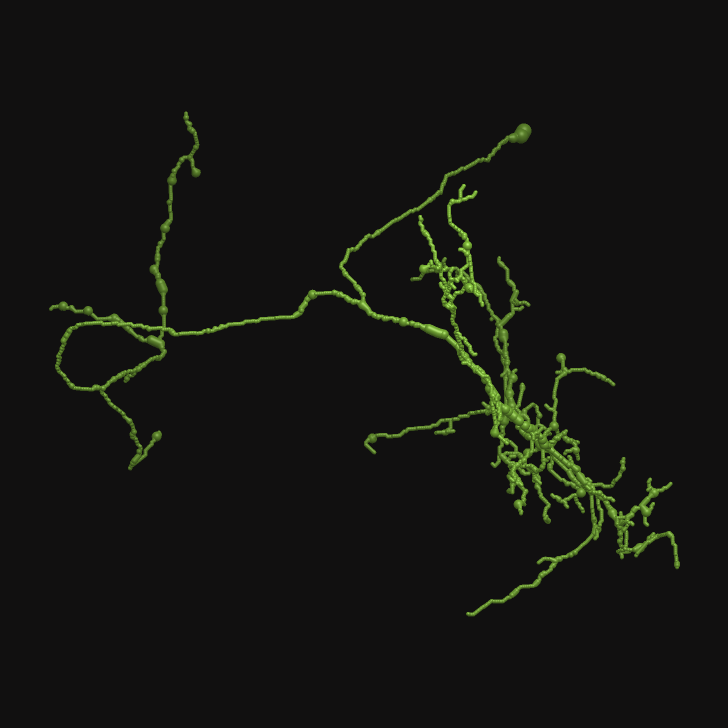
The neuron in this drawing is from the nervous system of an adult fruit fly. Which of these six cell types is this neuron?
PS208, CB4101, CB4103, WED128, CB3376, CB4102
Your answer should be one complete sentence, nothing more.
By type, the neuron is WED128.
